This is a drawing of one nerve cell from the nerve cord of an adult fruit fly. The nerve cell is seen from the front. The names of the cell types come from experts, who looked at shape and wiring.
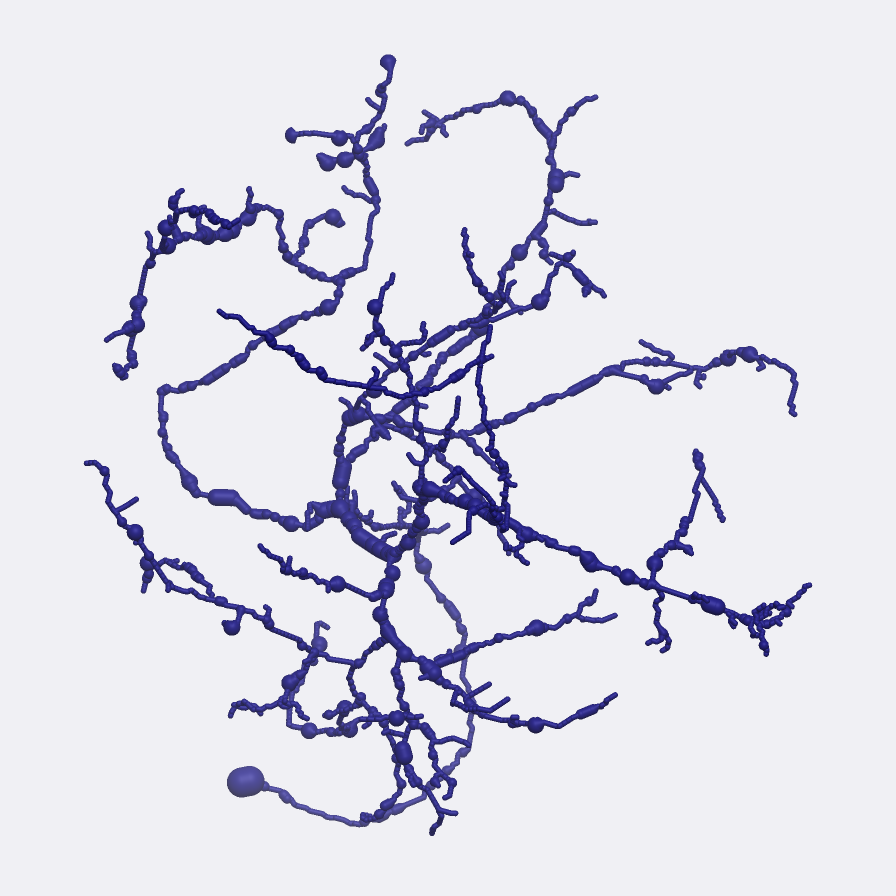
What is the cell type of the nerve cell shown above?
IN20A.22A022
